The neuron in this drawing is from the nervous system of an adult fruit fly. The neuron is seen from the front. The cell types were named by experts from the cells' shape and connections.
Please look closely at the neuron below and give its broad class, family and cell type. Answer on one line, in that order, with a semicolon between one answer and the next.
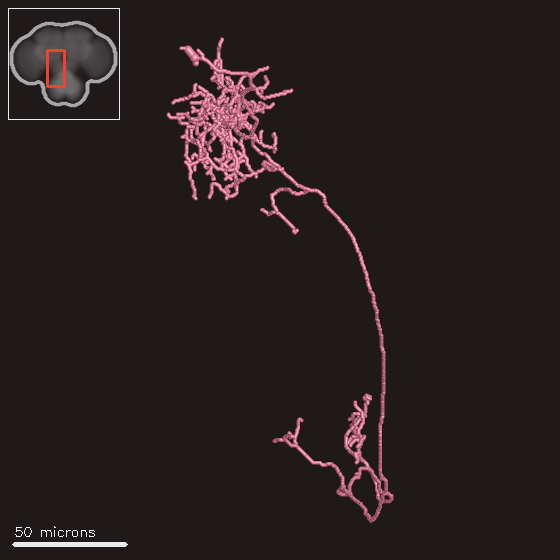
descending neuron; DNb; DNb03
